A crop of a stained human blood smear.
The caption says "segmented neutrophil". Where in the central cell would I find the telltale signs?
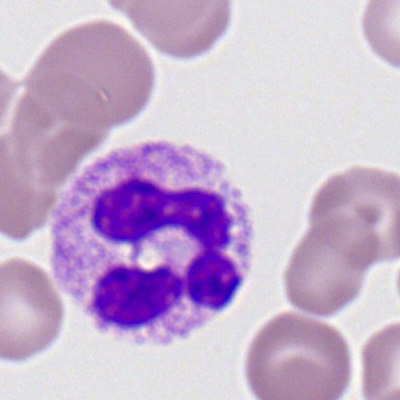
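Let me go through it: the nucleus here is split into three separate lobes, and its chromatin is dense, dark purple and clumped. The cytoplasm is plentiful and a pale pinkish-lilac, with fine lilac granules filling it throughout.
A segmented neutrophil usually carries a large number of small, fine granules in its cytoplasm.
So those fine granules spread through the whole cytoplasm go with the name segmented neutrophil.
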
